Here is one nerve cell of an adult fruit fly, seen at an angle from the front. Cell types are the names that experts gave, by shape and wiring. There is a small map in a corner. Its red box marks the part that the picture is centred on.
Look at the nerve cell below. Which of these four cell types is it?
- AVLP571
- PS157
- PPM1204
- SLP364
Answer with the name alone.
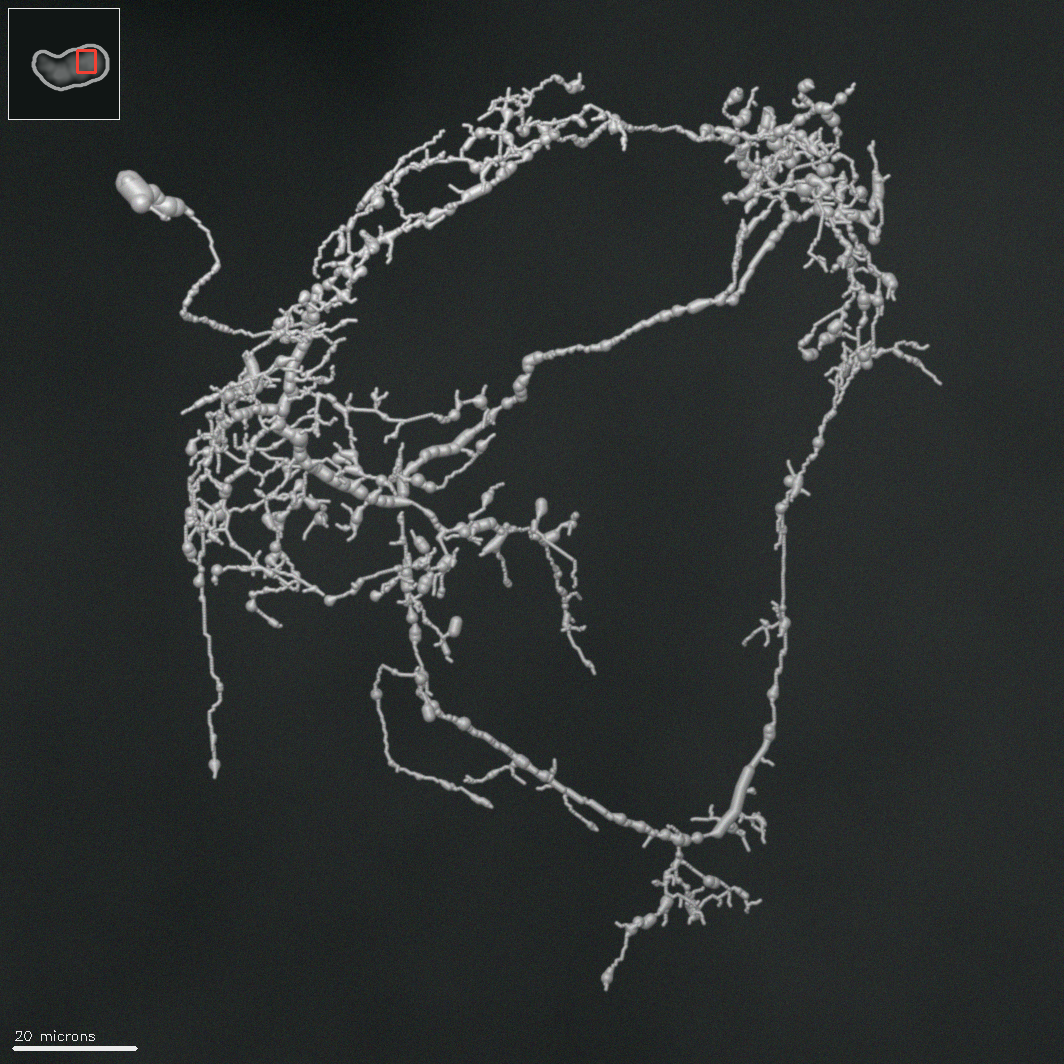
PS157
